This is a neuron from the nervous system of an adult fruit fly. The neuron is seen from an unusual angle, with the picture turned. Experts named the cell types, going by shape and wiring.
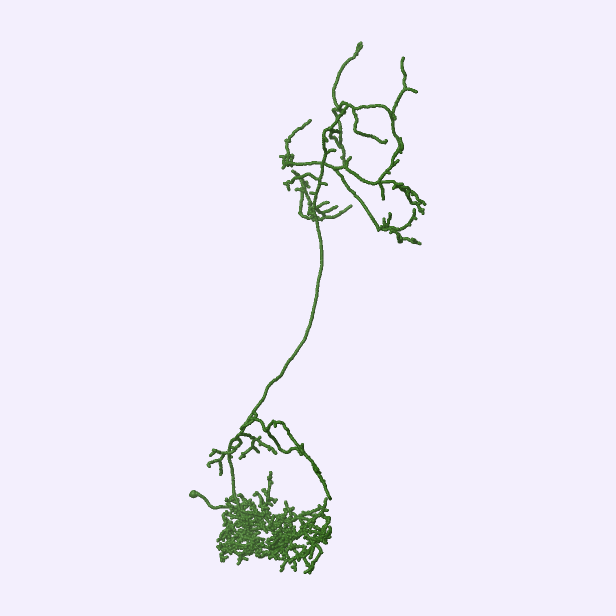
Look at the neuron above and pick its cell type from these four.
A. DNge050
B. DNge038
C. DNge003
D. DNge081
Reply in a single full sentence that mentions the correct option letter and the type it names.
The cell type of the neuron is DNge003, listed as option C.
